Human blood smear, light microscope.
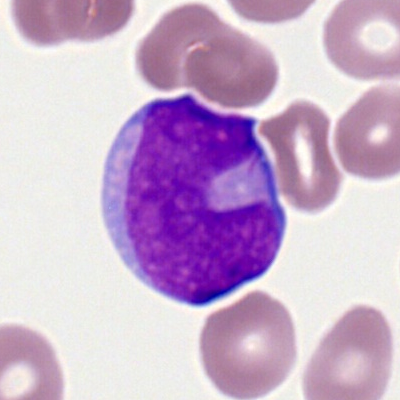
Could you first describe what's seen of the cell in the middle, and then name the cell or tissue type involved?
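Roughly oval in outline, this cell is mostly nucleus. There's a pale notch on the right side of that nucleus. As for the cytoplasm, I can't make out any granules. It's a myeloblast.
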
